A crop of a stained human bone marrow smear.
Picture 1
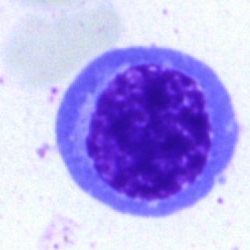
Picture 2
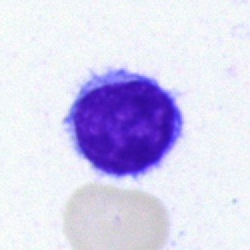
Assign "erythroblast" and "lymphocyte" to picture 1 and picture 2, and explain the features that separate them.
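Assignment first: picture 1 shows the erythroblast, picture 2 the lymphocyte. Outline: the erythroblast is round and smooth-edged, while the lymphocyte is only roughly round, with short fine projections fringing its edge, most visibly at the top and left. Chromatin: in the erythroblast it is coarsely clumped, with dark clumps separated by paler spaces; in the lymphocyte it is dense and dark purple, with just a few paler patches. Nucleolus: none is visible in the erythroblast. Cytoplasm: the erythroblast has a moderate rim of deep blue cytoplasm, with a paler band beside the nucleus that is clearest on its left side. Granules: neither cell shows any in its cytoplasm.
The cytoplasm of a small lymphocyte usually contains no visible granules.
Surroundings: a pale non-nucleated red cell lies just below the lymphocyte.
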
